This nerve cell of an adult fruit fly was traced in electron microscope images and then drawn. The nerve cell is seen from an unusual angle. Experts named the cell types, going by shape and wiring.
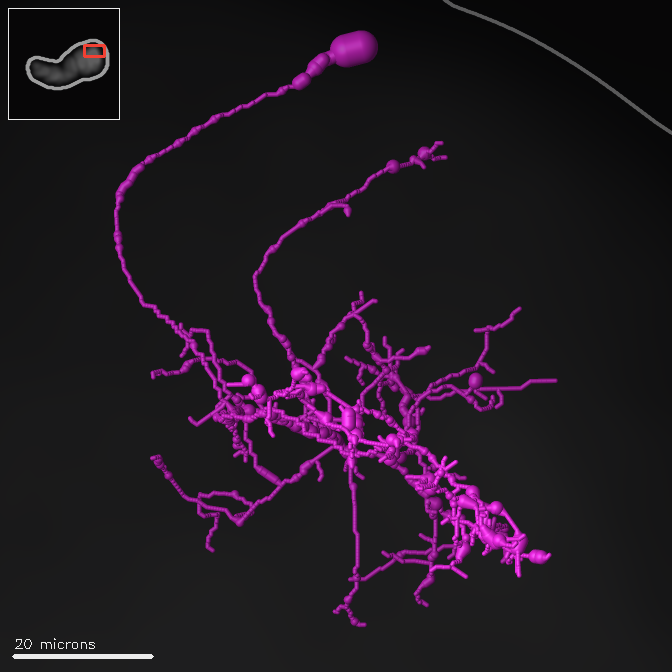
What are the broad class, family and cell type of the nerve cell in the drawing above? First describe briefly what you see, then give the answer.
Its cell body lies at the top of the picture. By the scale bar it is about 85 microns tall in this view. The picture shows dozens of branch ends. Its broad class is central-brain intrinsic neuron. Its family is hemilineage SLPad1_posterior. It is of cell type CB3185.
